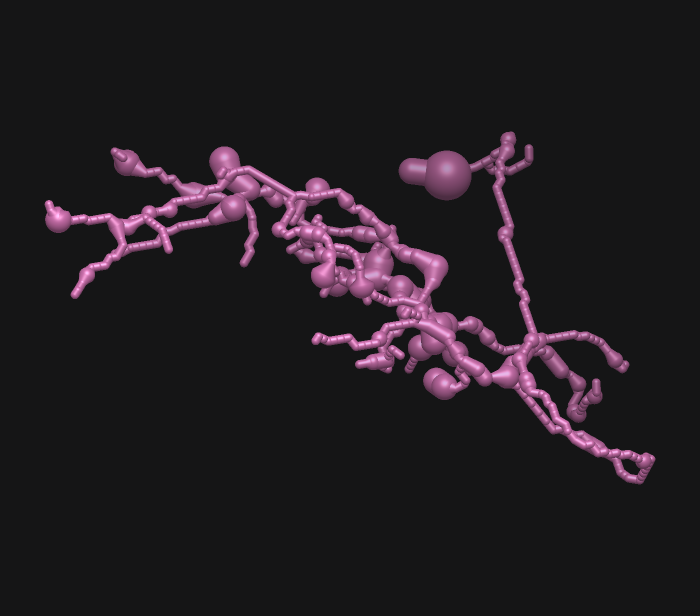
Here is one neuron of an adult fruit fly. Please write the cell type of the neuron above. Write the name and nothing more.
CB1617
